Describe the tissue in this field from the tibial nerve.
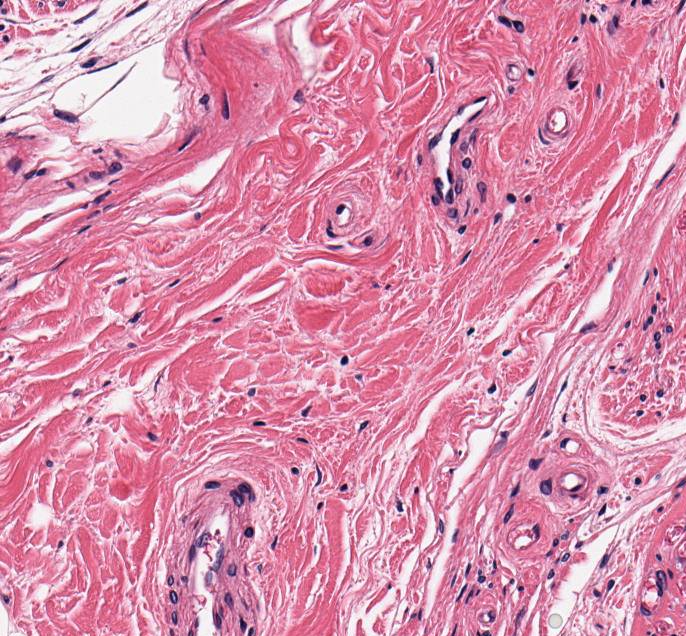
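Thick, deeply eosinophilic collagen bundles occupy almost the whole field. The bundles run in varying directions, some wavy and some cut across, rather than in a single parallel array. Cells are sparse, and most are fibroblasts with small, dark, elongated nuclei lying between the bundles. No epithelium is present.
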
